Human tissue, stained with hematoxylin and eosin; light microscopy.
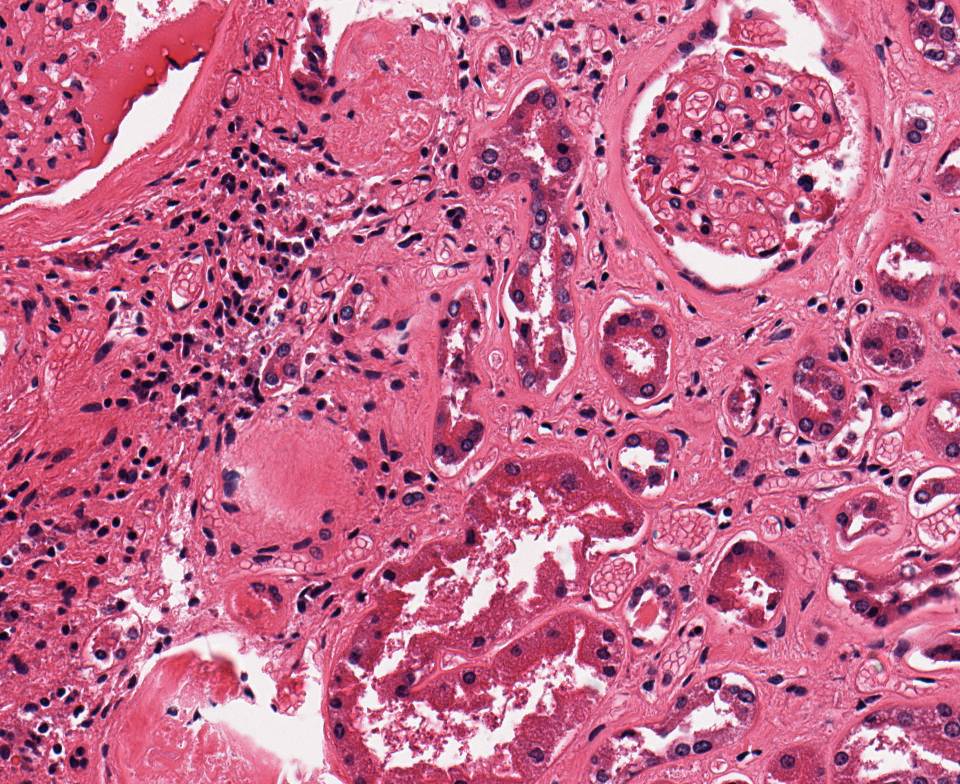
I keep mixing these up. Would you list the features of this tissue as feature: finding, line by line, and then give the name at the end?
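Glomerulus: upper right, a crescent of clear space along its lower edge separating it from its capsule
Infiltrate: dense small cells with dark round nuclei in the interstitium, left and upper left
Tubules: centre and right, cuboidal cells with granular pink cytoplasm and round nuclei
Body: rounded, pale, homogeneous pink, few nuclei, centre-left
Name: renal cortex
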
